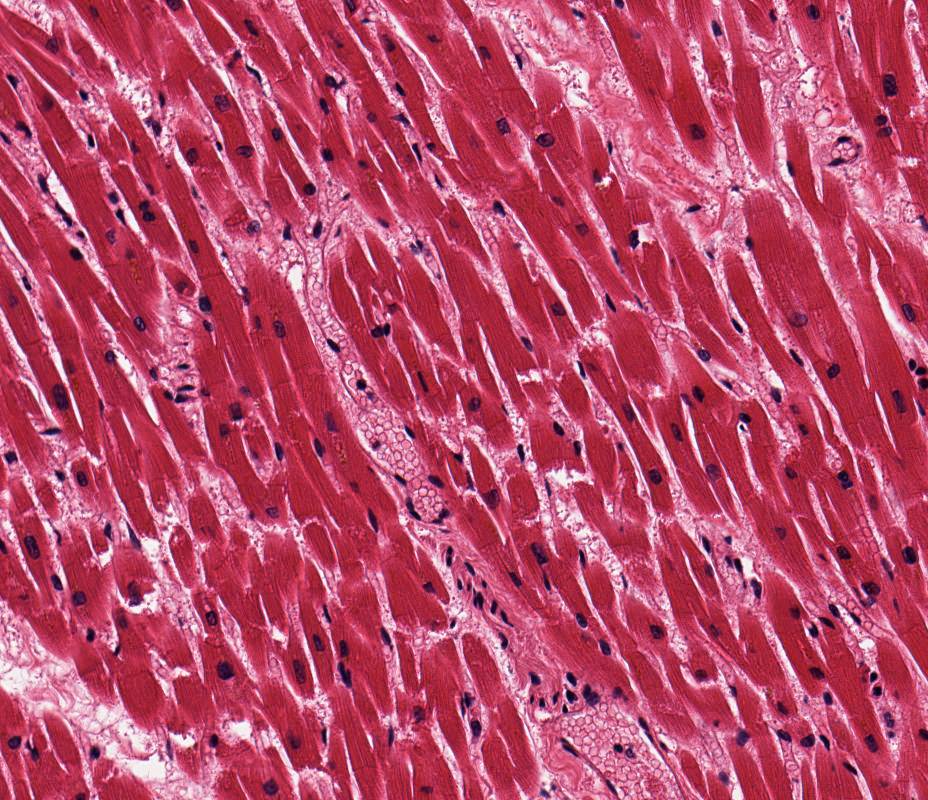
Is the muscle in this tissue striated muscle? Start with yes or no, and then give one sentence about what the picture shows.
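Yes. The fibres are cardiac muscle cells that branch and join neighbouring fibres.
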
